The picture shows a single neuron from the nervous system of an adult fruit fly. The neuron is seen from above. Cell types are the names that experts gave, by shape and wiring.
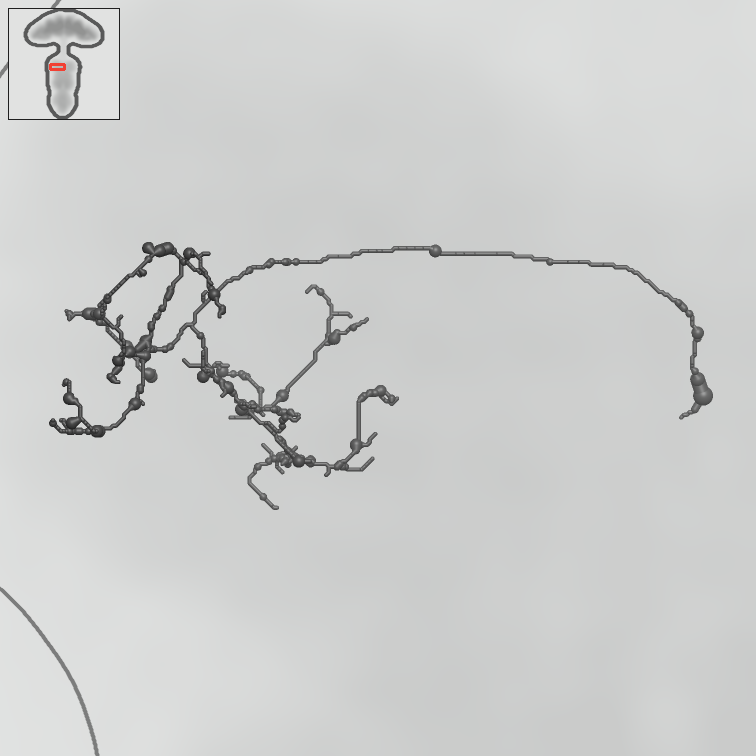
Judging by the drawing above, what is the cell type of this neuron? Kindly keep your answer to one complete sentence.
In terms of cell type, the neuron is IN13B096_a.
